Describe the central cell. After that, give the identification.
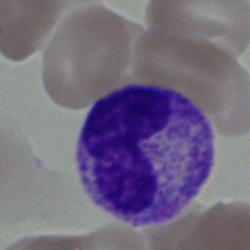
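A smooth, round outline bounds this cell. Its nucleus lies off-centre, filling the left part of the cell, and is indented on its right side, which gives it a kidney-like shape. The cytoplasm shows no vacuoles. This is a band neutrophil.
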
